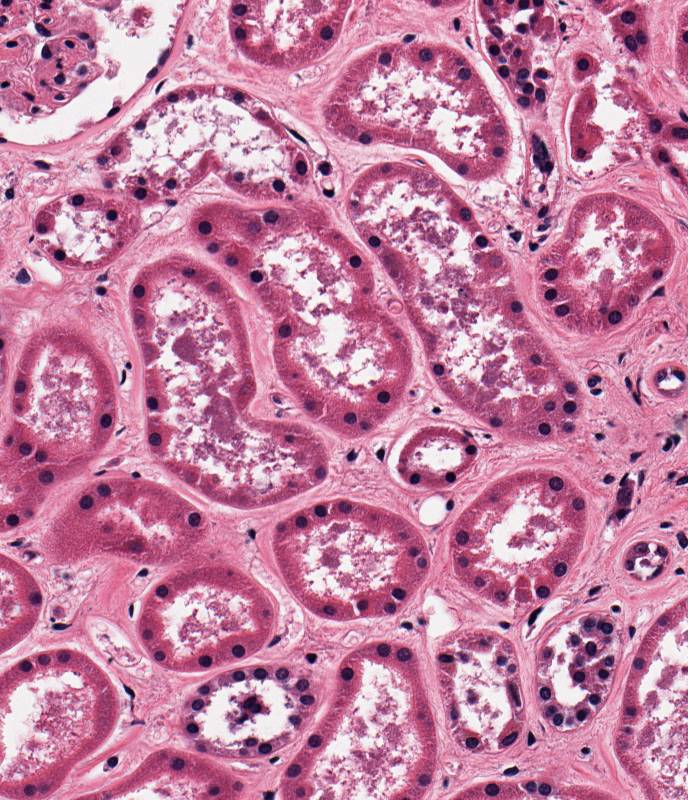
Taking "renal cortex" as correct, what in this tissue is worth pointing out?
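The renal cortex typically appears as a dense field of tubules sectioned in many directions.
That matches this picture, where closely set tubules fill the whole field, cut in round, oval and elongated profiles.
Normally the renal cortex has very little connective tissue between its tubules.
In agreement, only narrow strips of stroma separate the tubules here. Most tubules are lined by a single layer of tall cuboidal cells with abundant granular eosinophilic cytoplasm, and their small, round, dark nuclei form one row near the base of the cells. A few smaller tubules, one of them just right of centre, have lower epithelium with less cytoplasm and a clearer lumen.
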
